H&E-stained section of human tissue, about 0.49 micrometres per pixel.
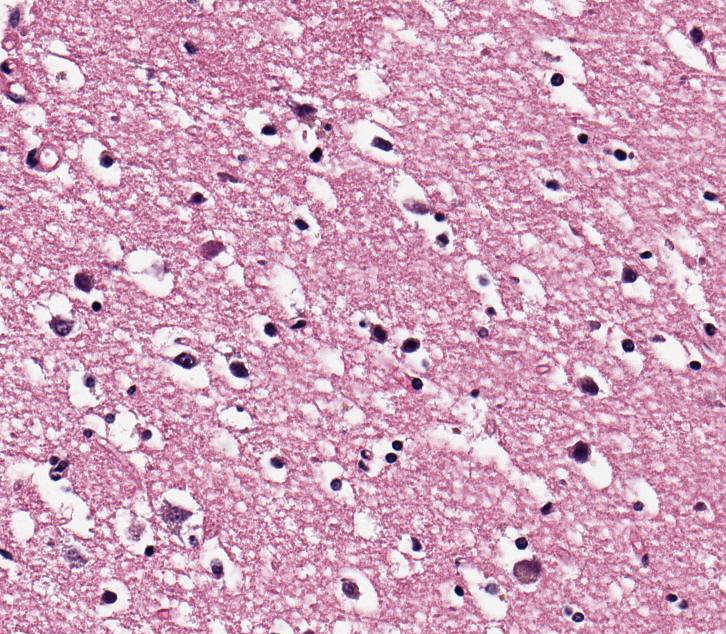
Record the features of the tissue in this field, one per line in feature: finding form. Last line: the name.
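Matrix: fine, pink, fibrillary throughout; no glands, tubules or lobules
Texture: many small clear vacuoles, finely spongy
Most cells: small round nuclei, densely dark-blue, little or no cytoplasm
Larger cells: a few, single, purplish cytoplasm, paler nuclei, one at lower left
Name: cerebral cortex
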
